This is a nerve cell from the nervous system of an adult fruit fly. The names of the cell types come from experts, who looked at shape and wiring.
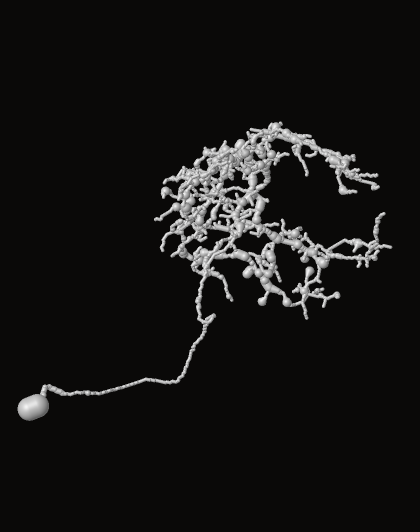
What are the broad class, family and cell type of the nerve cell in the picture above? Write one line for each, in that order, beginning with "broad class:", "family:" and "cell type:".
broad class: nerve-cord intrinsic neuron
family: hemilineage 01B
cell type: IN01B029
